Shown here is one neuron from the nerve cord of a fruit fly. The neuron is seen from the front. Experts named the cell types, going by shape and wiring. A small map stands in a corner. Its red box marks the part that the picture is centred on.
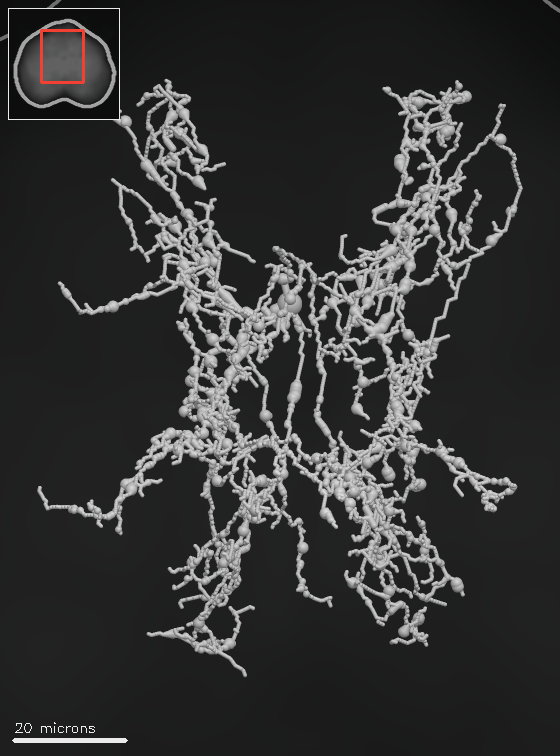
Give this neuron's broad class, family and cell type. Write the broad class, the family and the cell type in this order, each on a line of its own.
nerve-cord intrinsic neuron
hemilineage 00A
IN00A033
